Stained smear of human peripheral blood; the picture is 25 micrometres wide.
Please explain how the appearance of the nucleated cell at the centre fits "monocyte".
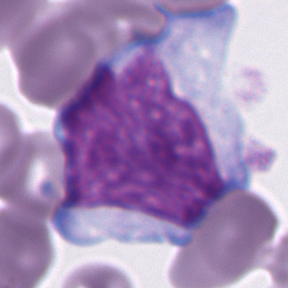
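Sure, it's a monocyte, so here's how the picture lines up.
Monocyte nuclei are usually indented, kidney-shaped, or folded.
This one has an irregular, angular outline, so compare that with those usual shapes. Its chromatin is coarse and streaked, with darker and lighter purple strands. The cytoplasm is pale blue and widest toward the upper right of the nucleus.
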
